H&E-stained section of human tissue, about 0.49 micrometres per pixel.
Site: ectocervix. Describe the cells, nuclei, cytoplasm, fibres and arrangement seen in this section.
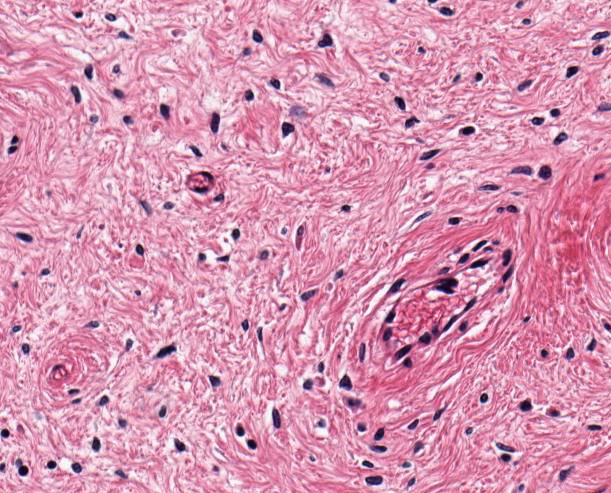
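Fibrous connective tissue throughout; no epithelium. Pink collagen fibres wavy, running in haphazard, interlacing directions. Sparse spindle and oval cells, small dark nuclei, scant cytoplasm, scattered through the stroma. Lower left: small round vessel, wall concentrically layered.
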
